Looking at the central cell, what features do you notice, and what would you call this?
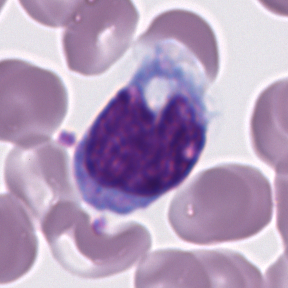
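Most of the cell is taken up by the nucleus, which has a deep notch in its upper edge. Its chromatin is dark purple and coarsely clumped. No distinct granules are seen in the cytoplasm. The cell is a monocyte.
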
